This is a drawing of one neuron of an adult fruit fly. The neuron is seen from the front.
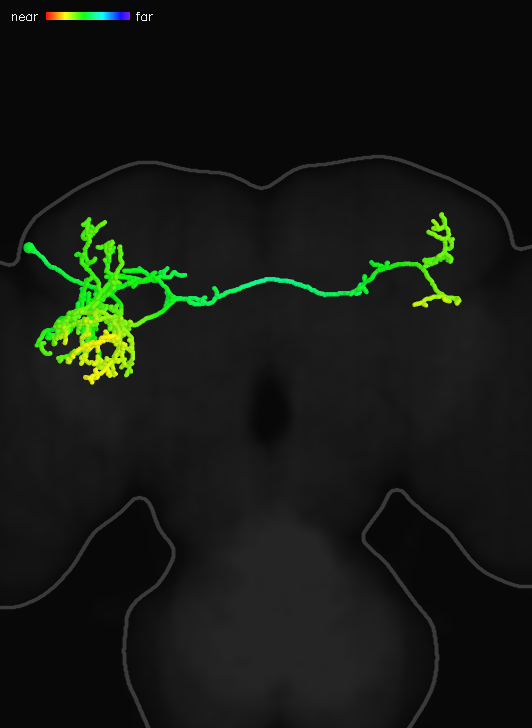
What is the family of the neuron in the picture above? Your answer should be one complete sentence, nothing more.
This neuron belongs to the family hemilineage LHl2_ventral.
